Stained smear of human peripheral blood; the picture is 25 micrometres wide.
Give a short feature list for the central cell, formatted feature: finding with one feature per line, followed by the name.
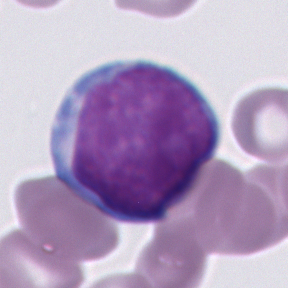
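Nucleus: round, sitting off-centre toward the right side.
Chromatin: finely granular and evenly spread, no coarse dark clumps that I can find.
Granules: none visible in the cytoplasm.
Vacuoles: none in the cytoplasm either.
Name: myeloblast.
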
